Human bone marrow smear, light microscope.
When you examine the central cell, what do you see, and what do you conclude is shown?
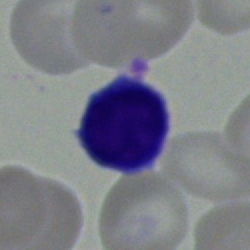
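What strikes me first is how the nucleus takes up almost the whole cell. Its chromatin is dense and deeply stained purple-blue. I look for nucleoli and find none, and no granules show anywhere in the cell. I'd call this cell a lymphocyte.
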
